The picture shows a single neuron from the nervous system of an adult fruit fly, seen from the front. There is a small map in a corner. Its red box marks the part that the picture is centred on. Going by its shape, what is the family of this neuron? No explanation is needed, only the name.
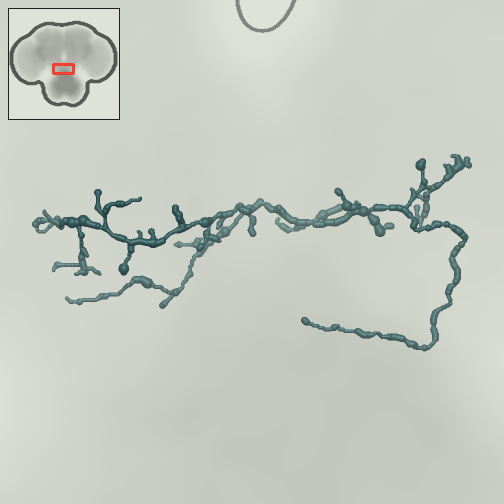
class mechanosensory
